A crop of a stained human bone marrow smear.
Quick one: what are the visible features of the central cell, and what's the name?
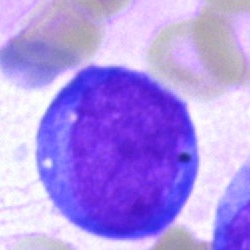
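Chromatin: finely stippled, without coarse clumps. Cytoplasm: a scant rim of deep blue, widest on the left side of the cell. Clear spots: two small ones lie in the cytoplasm on that left side. Name: blast.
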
